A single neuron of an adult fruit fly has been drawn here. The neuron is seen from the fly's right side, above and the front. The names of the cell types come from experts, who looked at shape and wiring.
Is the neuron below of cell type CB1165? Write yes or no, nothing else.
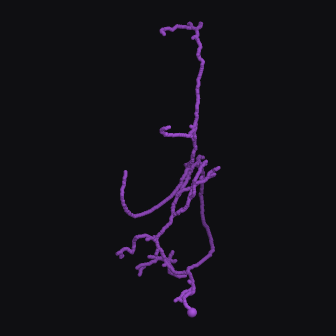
yes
